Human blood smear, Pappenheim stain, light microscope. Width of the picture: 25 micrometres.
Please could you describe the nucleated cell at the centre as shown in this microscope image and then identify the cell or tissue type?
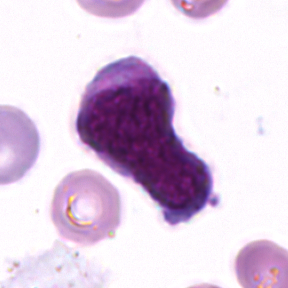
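See how the nucleus is one unsegmented mass following the elongated outline of the cell: it's about 14 by 8 micrometres, in a cell of about 15 by 9 micrometres. The chromatin is dark purple, mottled and clumpy. There's only a scant, paler purple rim of cytoplasm, mostly along the top edge, and a small rounded bleb sticks out from the lower-right end. So that's an atypical promyelocyte.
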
